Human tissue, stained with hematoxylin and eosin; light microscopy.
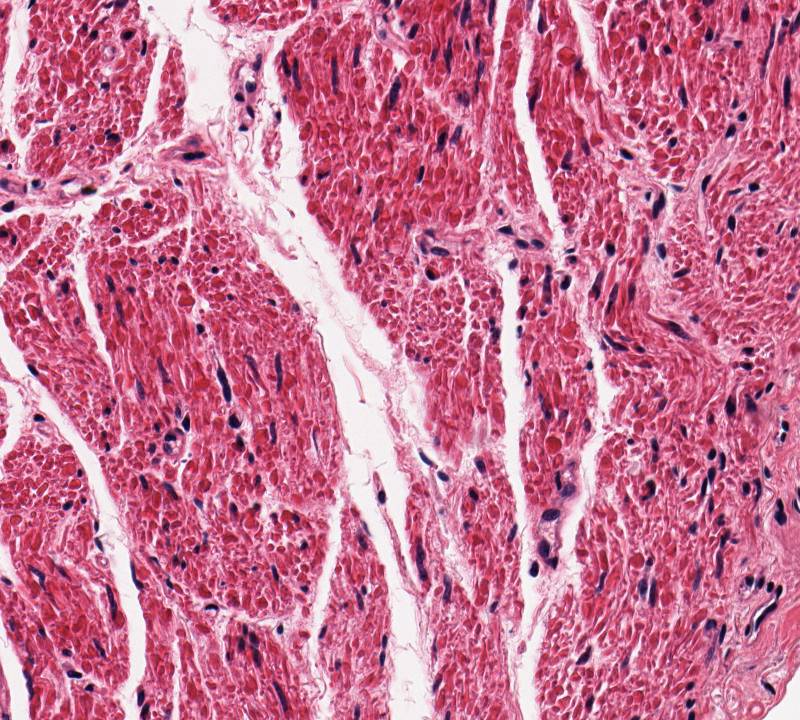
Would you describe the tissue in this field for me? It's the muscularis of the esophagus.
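Narrow clefts, running mostly from top to bottom, divide the field into bundles of muscle cells. The cytoplasm of these cells stains a deep, fairly uniform pink. The clefts hold only sparse, wispy, pale pink connective tissue, and no fat cells lie between the bundles.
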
